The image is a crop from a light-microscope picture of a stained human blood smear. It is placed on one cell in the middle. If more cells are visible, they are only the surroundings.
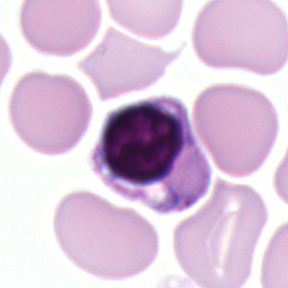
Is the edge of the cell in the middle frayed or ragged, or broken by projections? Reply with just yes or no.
Yes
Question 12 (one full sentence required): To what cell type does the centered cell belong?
In the middle of this smear crop, the cell is a normoblast.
